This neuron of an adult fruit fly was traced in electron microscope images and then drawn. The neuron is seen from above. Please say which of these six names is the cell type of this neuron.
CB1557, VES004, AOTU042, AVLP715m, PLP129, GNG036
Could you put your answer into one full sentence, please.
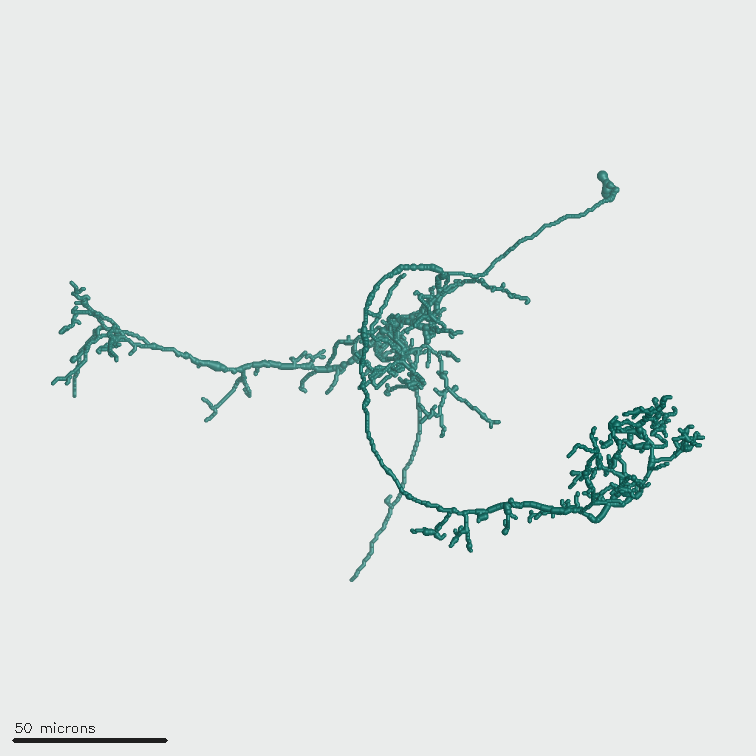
By its cell type, the neuron is VES004.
